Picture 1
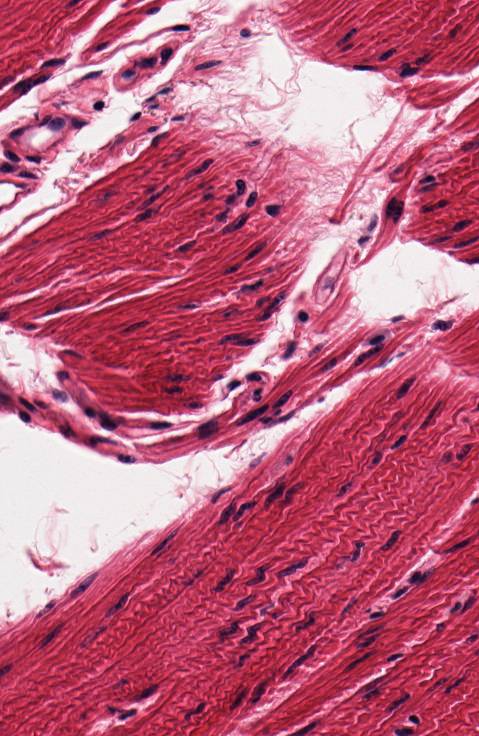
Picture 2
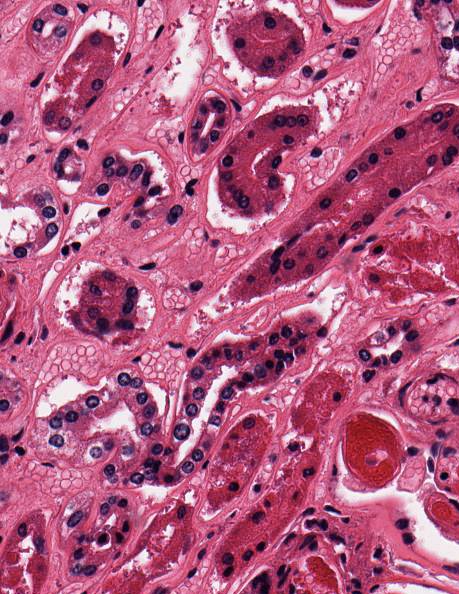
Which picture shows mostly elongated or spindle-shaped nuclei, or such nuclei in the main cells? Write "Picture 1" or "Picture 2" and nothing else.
Picture 1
